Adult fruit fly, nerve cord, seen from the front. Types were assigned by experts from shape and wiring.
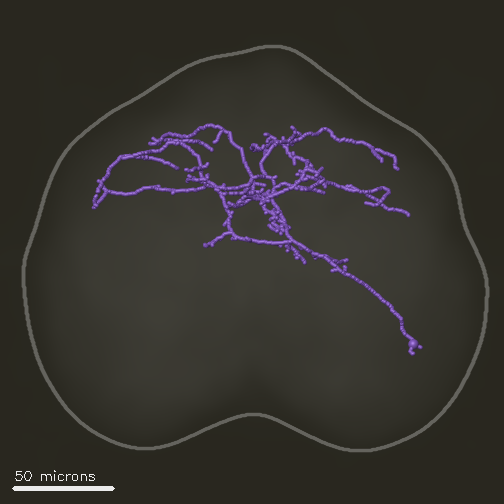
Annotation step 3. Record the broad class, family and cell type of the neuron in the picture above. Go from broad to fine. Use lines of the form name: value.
broad class: nerve-cord intrinsic neuron
family: hemilineage 12A
cell type: IN12A042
